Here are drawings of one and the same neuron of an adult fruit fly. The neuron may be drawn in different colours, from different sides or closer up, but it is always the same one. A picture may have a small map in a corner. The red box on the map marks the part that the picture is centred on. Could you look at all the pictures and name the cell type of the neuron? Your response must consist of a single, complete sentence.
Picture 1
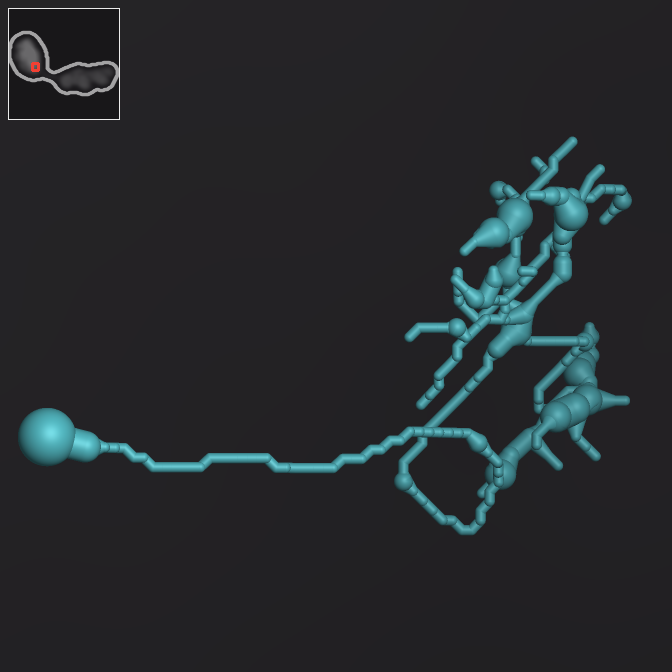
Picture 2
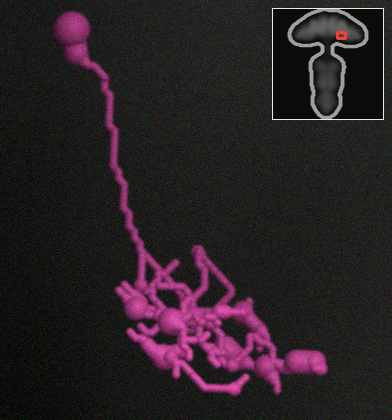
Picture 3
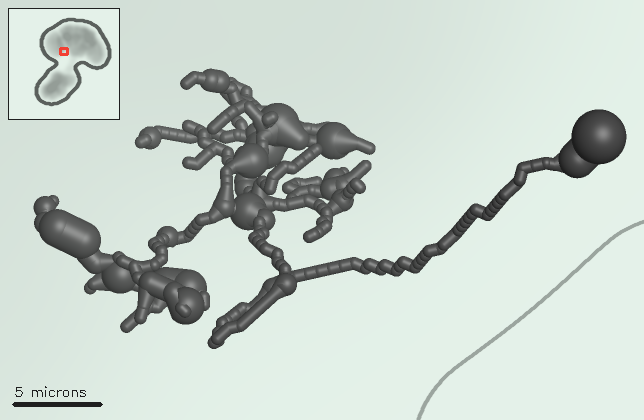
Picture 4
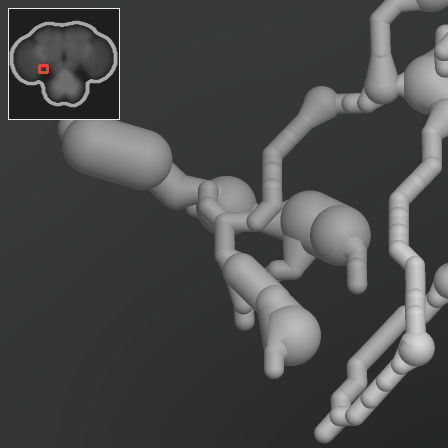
Under cell type classification, the neuron is T5a.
